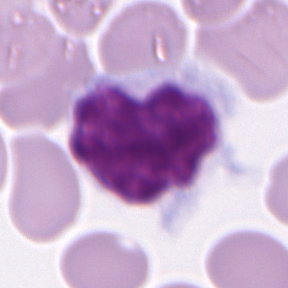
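Hairy cell. A notch in the upper edge of the nucleus gives it a two-lobed, heart-like outline, and no distinct nucleolus is seen. The cytoplasm lacks visible granules, while fine, hair-like projections extend mainly from the right and lower side of the cell.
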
